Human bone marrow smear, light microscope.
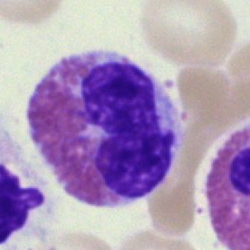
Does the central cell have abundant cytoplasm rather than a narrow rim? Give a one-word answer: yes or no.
Yes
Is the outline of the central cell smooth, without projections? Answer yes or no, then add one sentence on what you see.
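Yes. The cell outline is round to oval with a smooth border.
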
